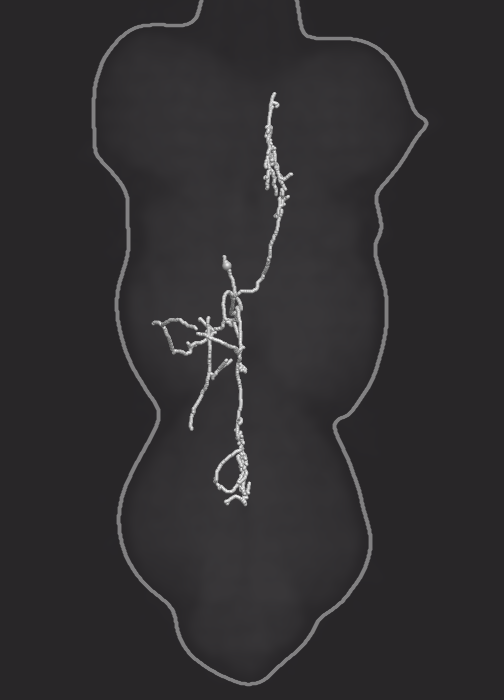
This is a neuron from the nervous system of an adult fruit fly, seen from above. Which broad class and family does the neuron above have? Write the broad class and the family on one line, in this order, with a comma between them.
nerve-cord intrinsic neuron, hemilineage 06B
